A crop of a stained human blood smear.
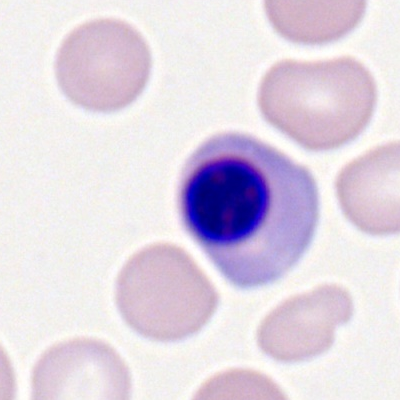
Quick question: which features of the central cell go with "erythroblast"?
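First, the position of the nucleus: it sits off-centre, toward the left side of the cell.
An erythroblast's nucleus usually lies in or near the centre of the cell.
On this point, the picture does not go with the usual erythroblast. Second, the proportions: the cytoplasm covers more of the cell than the nucleus does.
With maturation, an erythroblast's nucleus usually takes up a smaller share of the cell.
This proportion is in keeping with that. Third, nucleus and cytoplasm themselves: the chromatin is dense and very dark purple, almost uniformly condensed, and the cytoplasm is a pale greyish-lilac blue.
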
